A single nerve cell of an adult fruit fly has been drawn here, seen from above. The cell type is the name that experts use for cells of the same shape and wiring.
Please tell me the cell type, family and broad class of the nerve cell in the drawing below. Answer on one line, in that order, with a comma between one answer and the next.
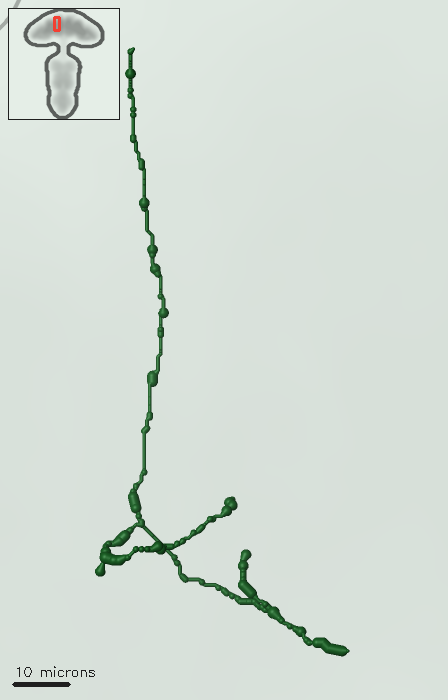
JO-EV1, class mechanosensory, sensory neuron entering the brain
